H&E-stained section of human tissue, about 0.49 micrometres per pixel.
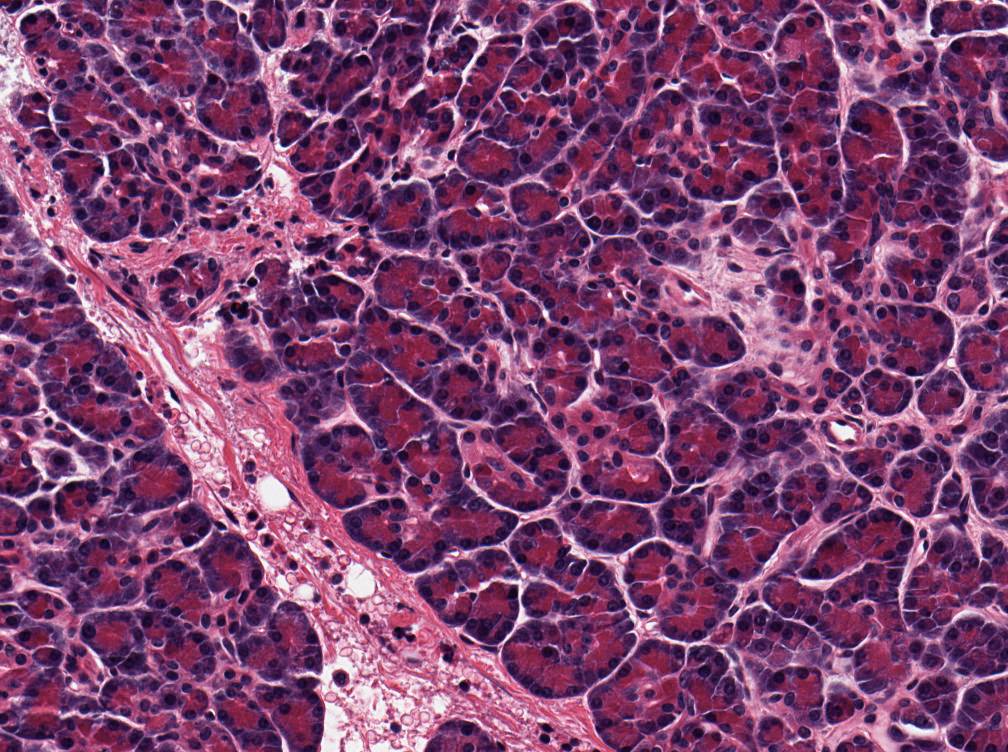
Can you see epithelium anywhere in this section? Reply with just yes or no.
Yes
